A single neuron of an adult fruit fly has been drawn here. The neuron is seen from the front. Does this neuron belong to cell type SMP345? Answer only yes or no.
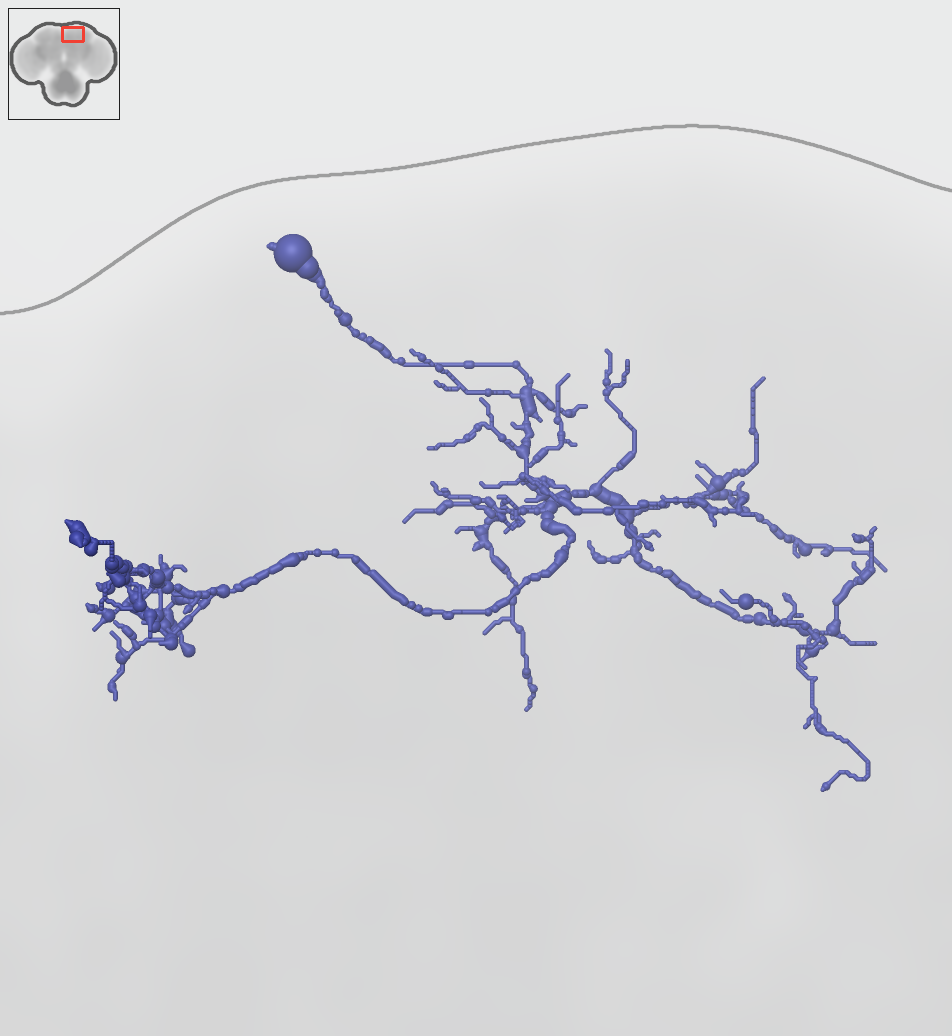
yes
